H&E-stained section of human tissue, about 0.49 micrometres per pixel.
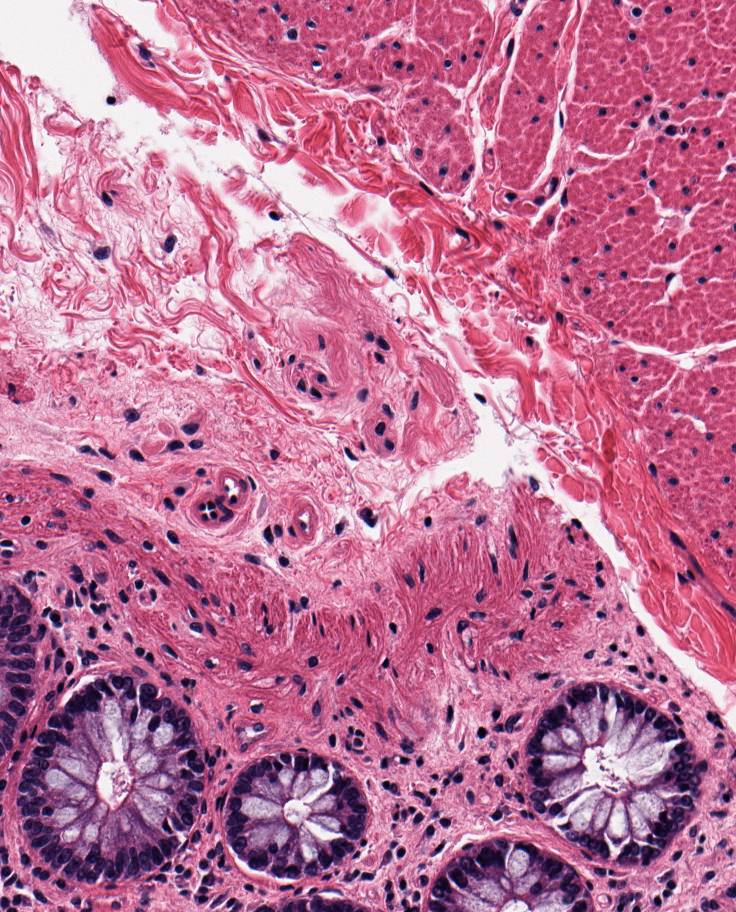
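Transverse colon, haematoxylin and eosin. Bottom edge: round glands in cross-section, each with pale goblet cells arranged radially around a small central lumen; dark epithelial nuclei crowded at the outer rim. Upper left: loosely arranged wavy pink collagen bundles.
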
